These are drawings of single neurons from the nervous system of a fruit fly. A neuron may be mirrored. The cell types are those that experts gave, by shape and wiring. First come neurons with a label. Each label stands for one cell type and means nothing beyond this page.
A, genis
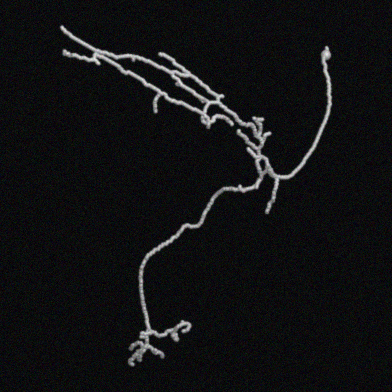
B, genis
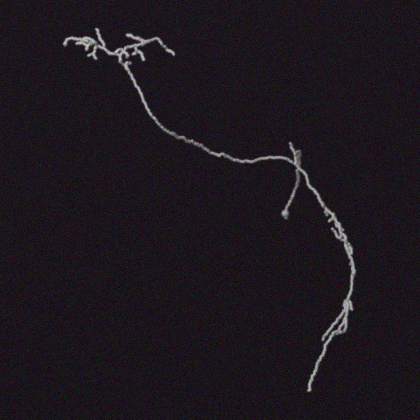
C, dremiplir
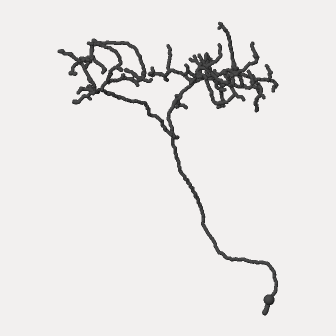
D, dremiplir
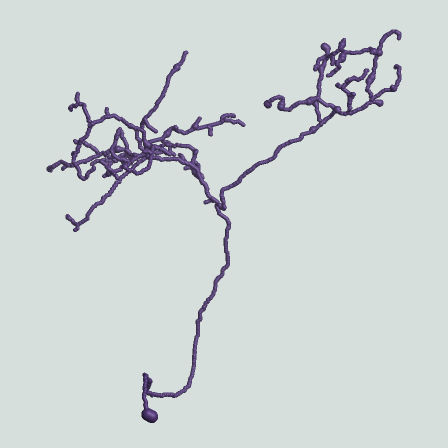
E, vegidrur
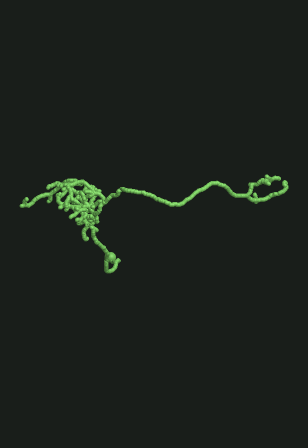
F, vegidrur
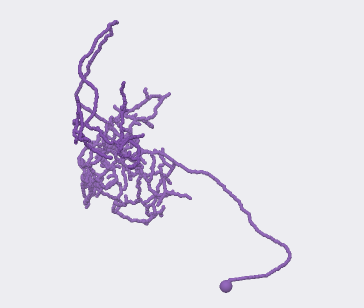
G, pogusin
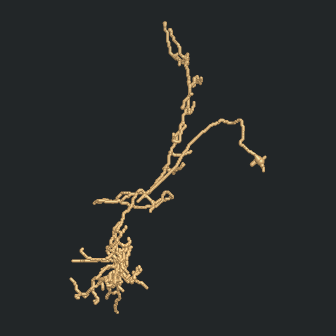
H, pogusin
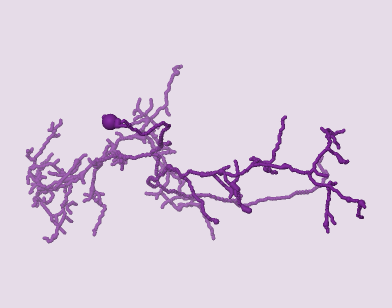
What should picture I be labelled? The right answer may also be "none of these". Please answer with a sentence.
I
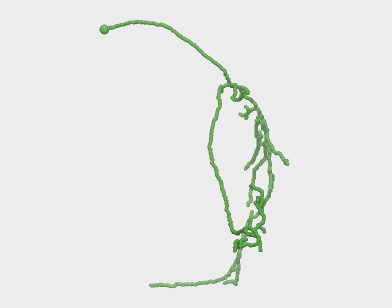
It belongs to genis.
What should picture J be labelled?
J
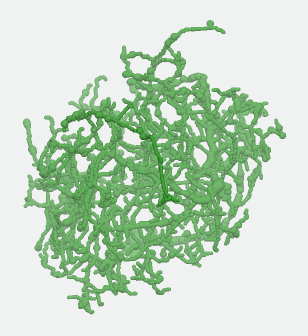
It belongs to none of these.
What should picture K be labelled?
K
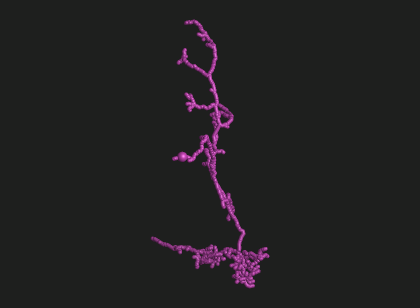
It belongs to pogusin.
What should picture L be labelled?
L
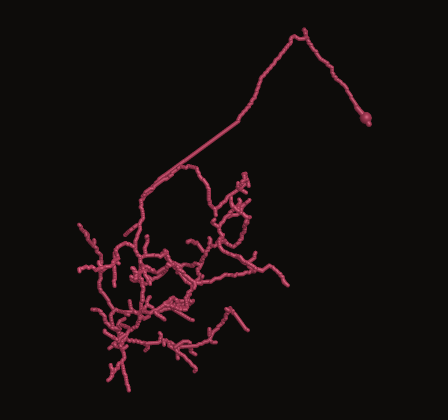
It belongs to none of these.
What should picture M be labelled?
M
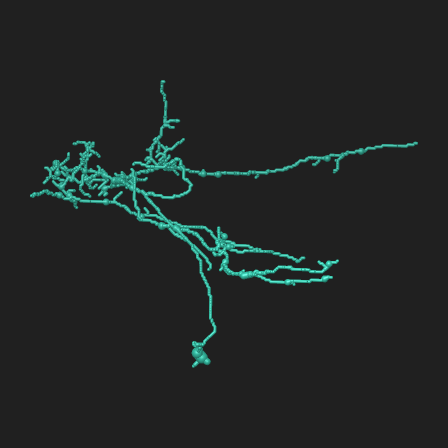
It belongs to pogusin.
